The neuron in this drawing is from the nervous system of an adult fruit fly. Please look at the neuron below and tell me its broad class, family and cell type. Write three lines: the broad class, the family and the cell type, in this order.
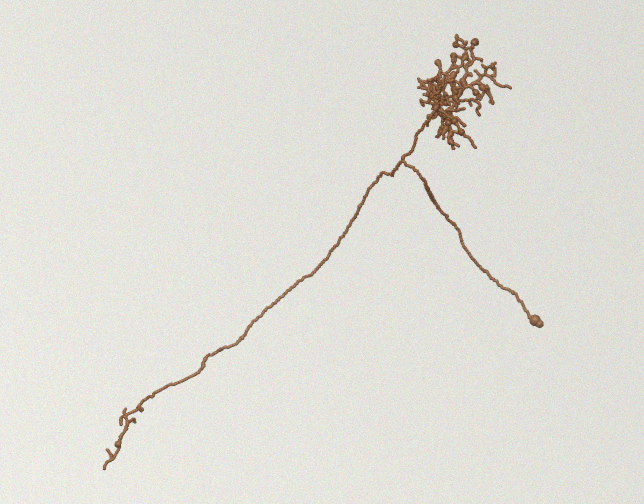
visual projection neuron
hemilineage VPNd2
LC10b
